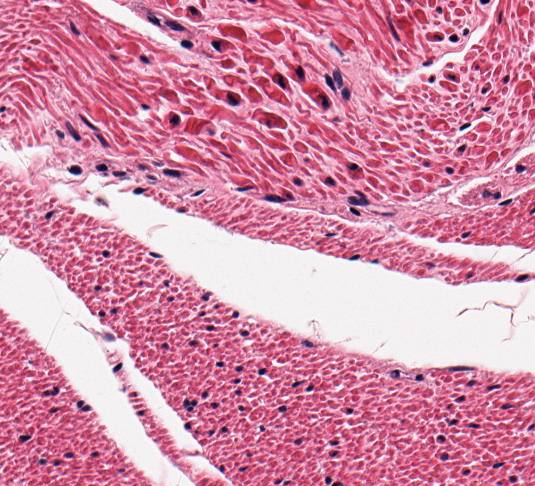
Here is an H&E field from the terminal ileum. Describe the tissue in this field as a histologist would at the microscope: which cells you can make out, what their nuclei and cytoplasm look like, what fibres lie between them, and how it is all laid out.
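It's all bundles of smooth muscle, with no epithelium anywhere. At the top, where cells are cut lengthwise, the nuclei look elongated and dark. Lower down, in cross-cut bundles, dark round nuclei are sparse among many profiles without one. The muscle cytoplasm stains bright pink throughout.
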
